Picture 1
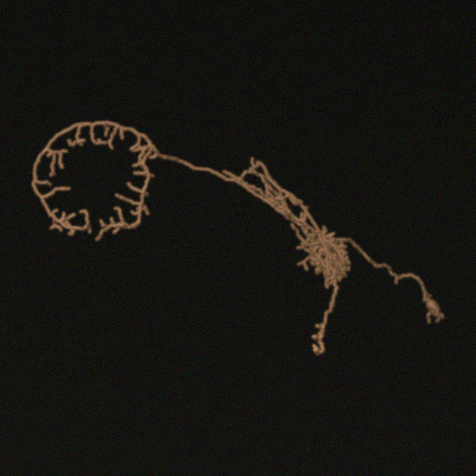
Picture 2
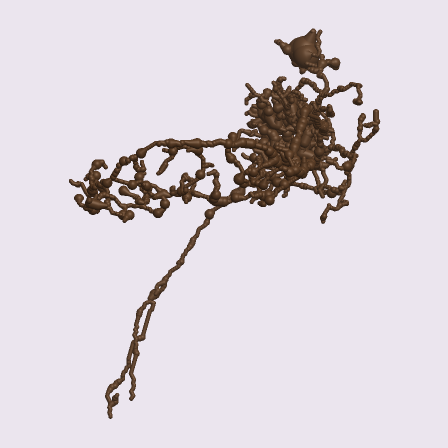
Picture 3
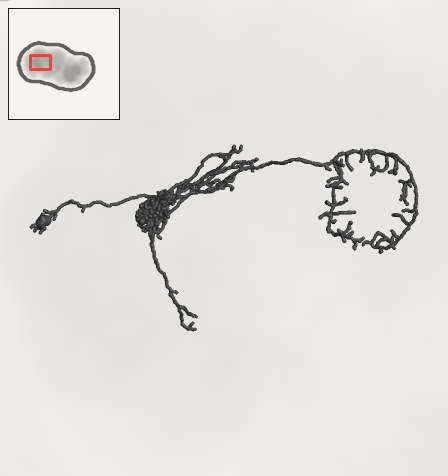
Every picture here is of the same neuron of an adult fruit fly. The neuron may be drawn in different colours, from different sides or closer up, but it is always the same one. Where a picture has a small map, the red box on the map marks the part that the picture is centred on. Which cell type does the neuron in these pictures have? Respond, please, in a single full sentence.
A cell of type ER6 is what this neuron is.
